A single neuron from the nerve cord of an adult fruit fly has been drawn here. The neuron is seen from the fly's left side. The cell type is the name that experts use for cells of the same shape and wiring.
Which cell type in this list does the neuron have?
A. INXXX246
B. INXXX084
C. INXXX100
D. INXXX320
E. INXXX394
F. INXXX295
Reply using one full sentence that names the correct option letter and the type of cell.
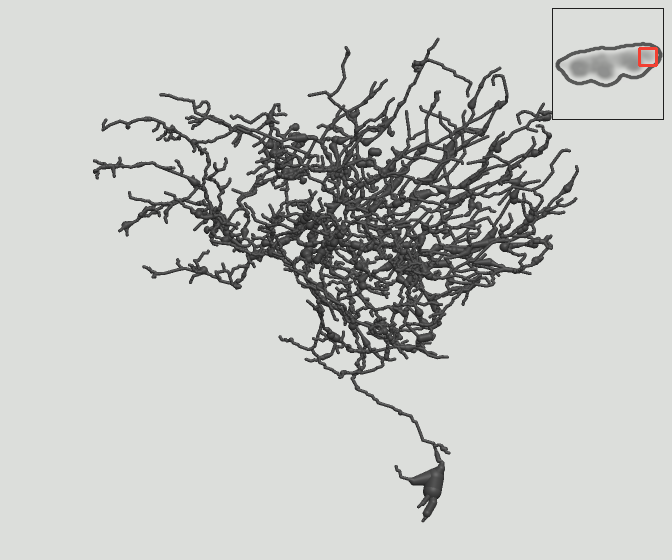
Option D, INXXX320, is the type of cell the neuron is.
